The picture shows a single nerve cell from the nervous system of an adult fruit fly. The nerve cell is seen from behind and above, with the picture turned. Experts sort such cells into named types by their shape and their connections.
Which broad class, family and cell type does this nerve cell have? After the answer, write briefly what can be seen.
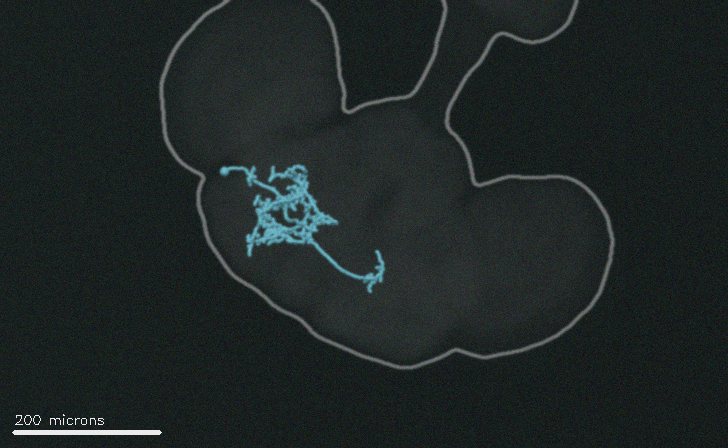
This is a central-brain intrinsic neuron. Its family is hemilineage VLPl2_medial. It is of cell type CL062_a2. From left to right in the picture it spans about 200 microns. As drawn here it is wider than it is tall.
